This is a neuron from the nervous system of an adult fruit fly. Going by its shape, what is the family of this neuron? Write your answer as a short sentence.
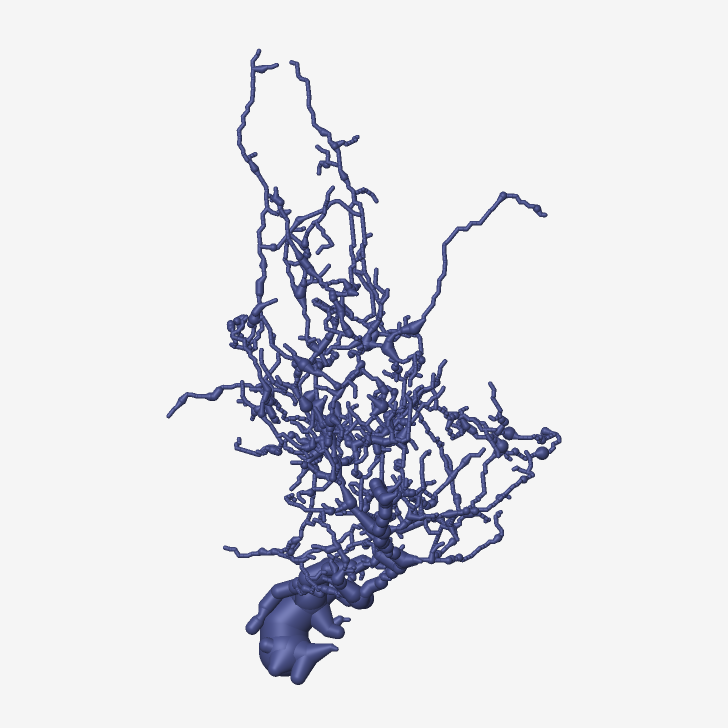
The family is MNad.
